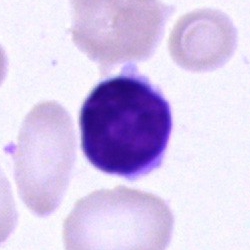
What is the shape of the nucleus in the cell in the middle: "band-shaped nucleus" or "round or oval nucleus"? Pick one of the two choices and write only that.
Round or oval nucleus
